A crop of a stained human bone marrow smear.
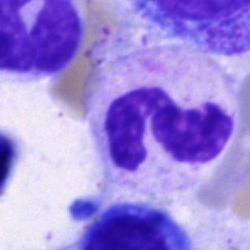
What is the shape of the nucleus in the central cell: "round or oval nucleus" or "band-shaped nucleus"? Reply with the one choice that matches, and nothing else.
Band-shaped nucleus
